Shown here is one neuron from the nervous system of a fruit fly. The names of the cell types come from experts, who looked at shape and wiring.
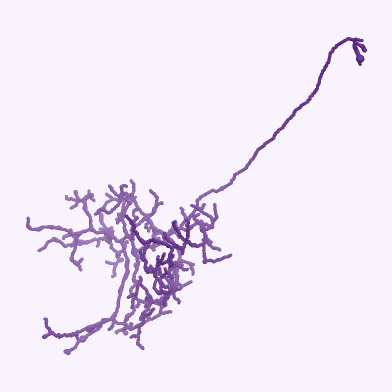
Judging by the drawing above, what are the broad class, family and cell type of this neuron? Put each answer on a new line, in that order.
nerve-cord intrinsic neuron
hemilineage 13B
IN13B050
